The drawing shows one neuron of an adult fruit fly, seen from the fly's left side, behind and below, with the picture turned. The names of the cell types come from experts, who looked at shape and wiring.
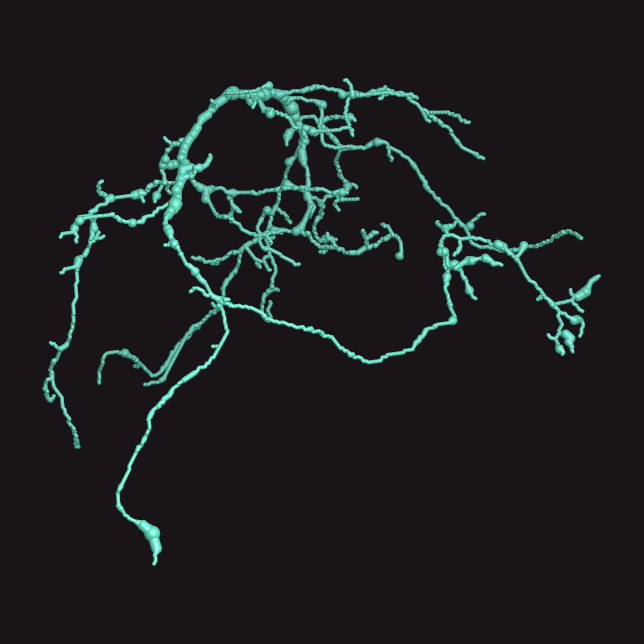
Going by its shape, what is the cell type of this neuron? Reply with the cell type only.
IN04B031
